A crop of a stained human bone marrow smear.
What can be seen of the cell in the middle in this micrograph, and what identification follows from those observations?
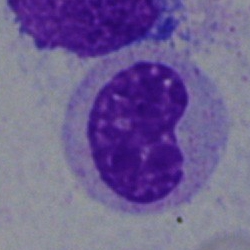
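Nucleus kidney-shaped, notched on its right side, positioned toward the left. Cytoplasm a moderate rim on all sides, the band wider on the right. Chromatin dark purple and clumped, small pale gaps between clumps. Cell: metamyelocyte.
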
